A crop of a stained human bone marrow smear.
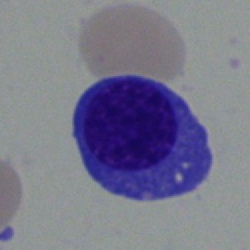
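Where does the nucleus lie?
Off-centre, toward the upper left of the cell.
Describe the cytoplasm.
Deep blue, widest on the lower right side, with a few small clear vacuoles there.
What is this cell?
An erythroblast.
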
